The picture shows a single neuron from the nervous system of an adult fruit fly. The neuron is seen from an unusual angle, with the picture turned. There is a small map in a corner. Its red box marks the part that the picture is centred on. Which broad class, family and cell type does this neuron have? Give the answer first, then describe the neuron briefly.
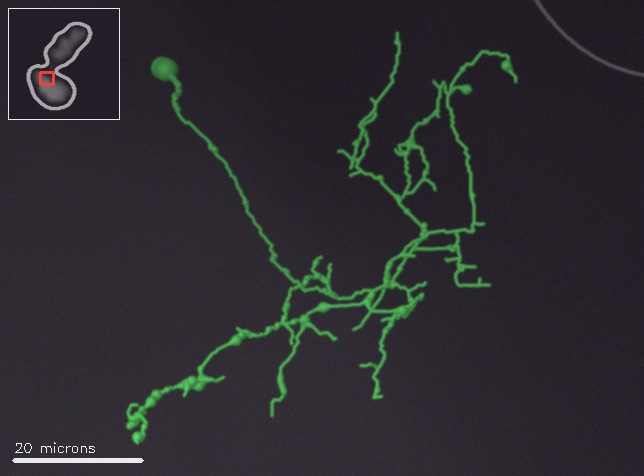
This is a central-brain intrinsic neuron. The family is hemilineage LB3. It is of cell type GNG332. Its cell body lies at the upper left of the picture. From top to bottom in the picture it spans about 65 microns. The picture shows dozens of branch ends.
